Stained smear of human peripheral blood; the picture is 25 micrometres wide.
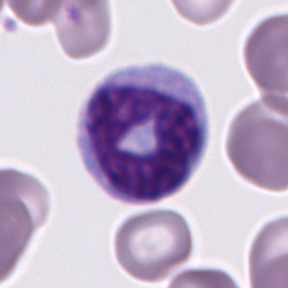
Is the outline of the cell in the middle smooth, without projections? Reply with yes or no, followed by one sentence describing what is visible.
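Yes. The cell has a smooth, round outline.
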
